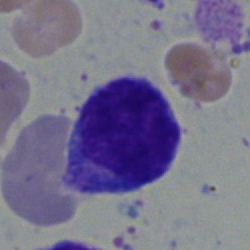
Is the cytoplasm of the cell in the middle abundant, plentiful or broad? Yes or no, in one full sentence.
No, the cell's cytoplasm is limited to a thin rim.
